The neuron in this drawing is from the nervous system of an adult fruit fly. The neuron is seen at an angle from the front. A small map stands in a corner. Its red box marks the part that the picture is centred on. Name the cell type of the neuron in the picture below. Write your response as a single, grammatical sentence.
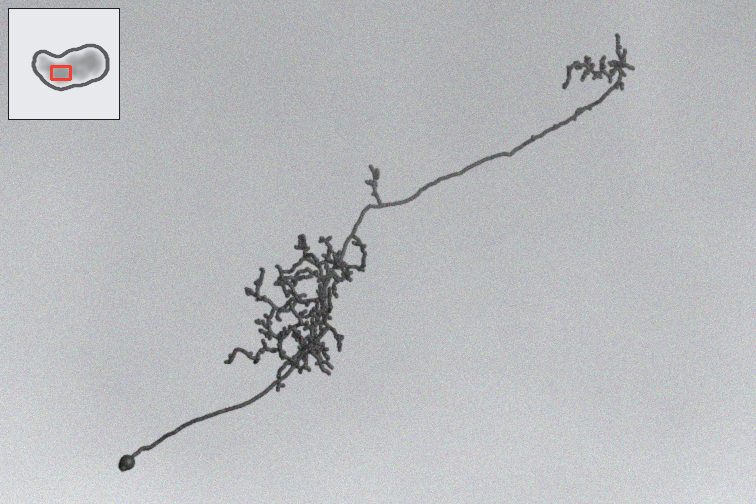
Under the cell type TmY10 falls this neuron.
